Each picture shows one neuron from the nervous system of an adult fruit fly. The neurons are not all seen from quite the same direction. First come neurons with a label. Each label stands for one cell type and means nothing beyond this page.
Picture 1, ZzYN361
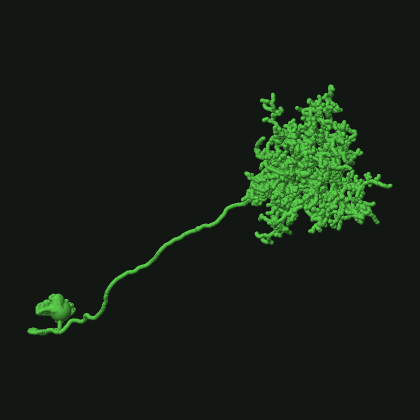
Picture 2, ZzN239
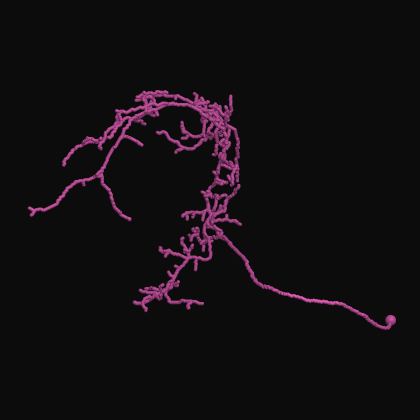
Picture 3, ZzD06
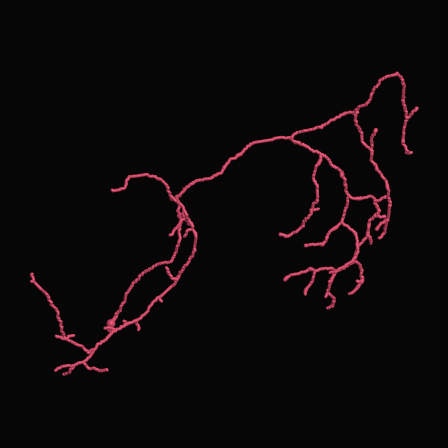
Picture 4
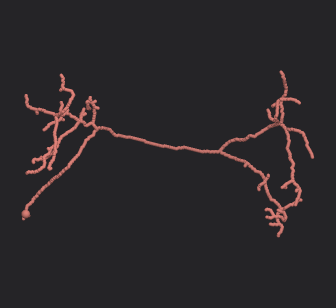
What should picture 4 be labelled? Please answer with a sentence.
It belongs to ZzD06.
